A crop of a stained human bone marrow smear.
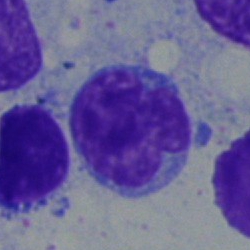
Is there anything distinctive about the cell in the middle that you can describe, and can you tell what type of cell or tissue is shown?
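Start with the outline, which is round and smooth all the way around. Now look inside, and you will see that the nucleus fills most of the cell. Follow the edge of that nucleus and you will find a notch on its lower right side. Its chromatin is not evenly dense; it is mottled purple with paler patches. This cell is a lymphocyte.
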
